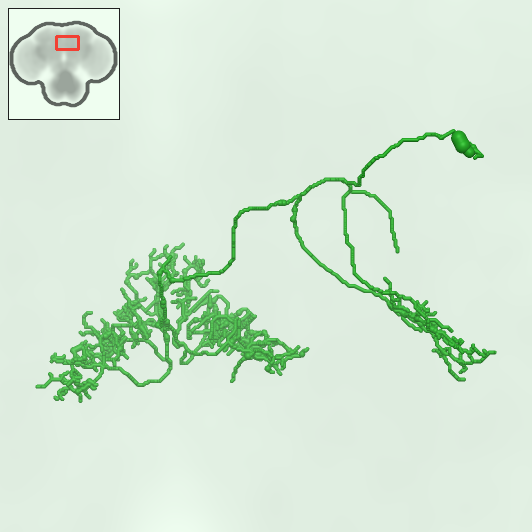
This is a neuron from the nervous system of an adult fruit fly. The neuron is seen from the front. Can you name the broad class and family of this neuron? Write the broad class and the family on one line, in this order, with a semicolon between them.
central-brain intrinsic neuron; class CX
